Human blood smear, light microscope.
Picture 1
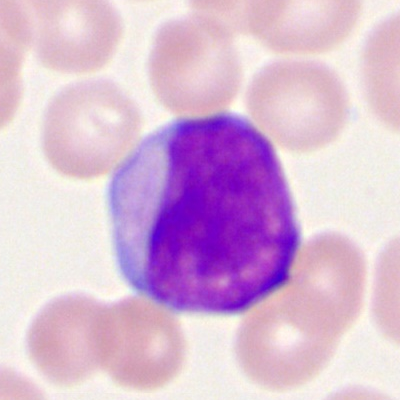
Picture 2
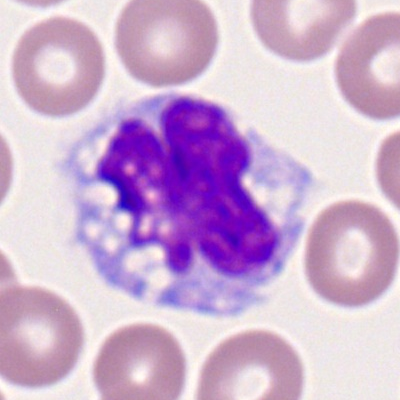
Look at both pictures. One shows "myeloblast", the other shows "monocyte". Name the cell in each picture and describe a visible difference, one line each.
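Picture 1 is a myeloblast. The cytoplasm contains no vacuoles.
Picture 2 is a monocyte. Many small round clear vacuoles lie in the cytoplasm, mostly on the left side of the cell.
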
